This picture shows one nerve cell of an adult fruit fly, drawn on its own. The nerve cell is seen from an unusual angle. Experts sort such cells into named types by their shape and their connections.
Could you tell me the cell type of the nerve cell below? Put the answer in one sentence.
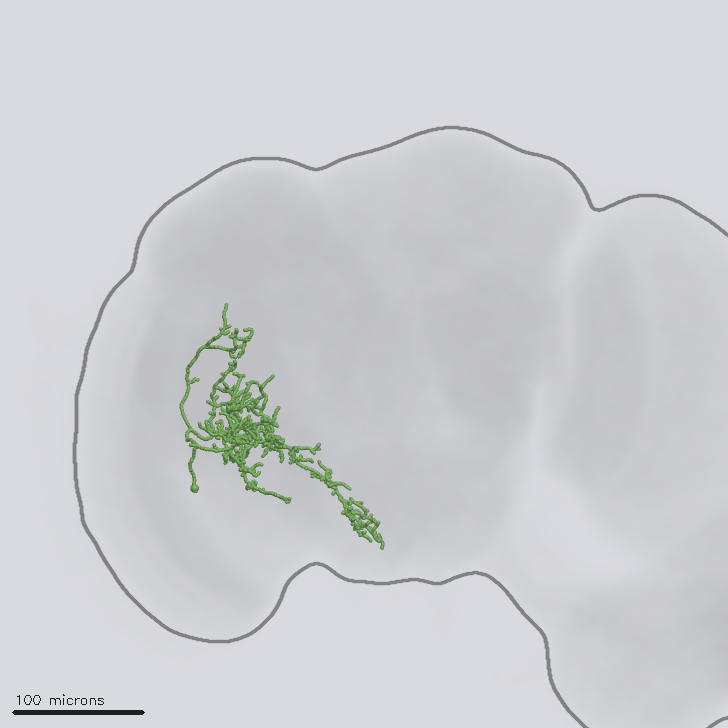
The cell type is WED060.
